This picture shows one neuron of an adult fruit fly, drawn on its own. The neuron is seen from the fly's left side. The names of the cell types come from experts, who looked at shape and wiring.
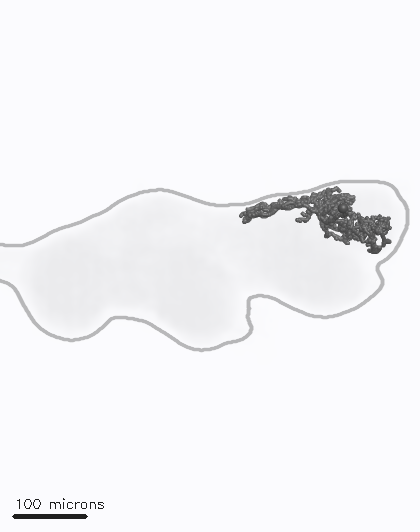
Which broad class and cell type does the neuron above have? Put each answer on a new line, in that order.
nerve-cord intrinsic neuron
INXXX212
